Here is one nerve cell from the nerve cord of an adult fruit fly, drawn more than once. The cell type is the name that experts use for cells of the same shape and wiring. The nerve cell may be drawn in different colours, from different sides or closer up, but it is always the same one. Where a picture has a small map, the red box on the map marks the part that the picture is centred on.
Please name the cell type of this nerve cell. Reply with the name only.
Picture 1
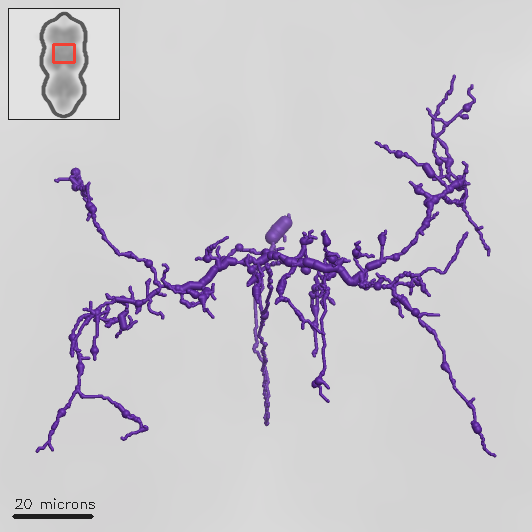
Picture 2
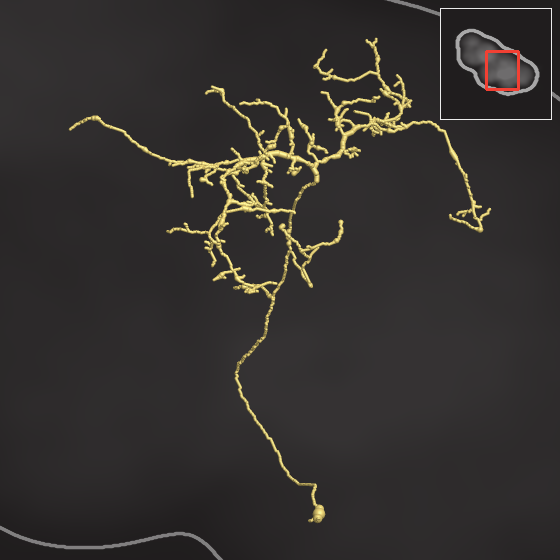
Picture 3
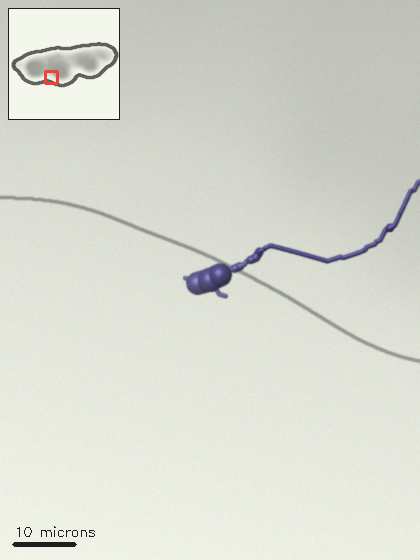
IN00A057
